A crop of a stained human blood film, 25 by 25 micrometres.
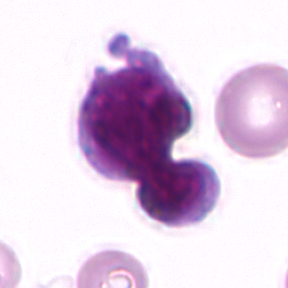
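Atypical promyelocyte in a stained smear of peripheral blood. The cell body stains a deep purple throughout, and across that dark body fine reddish-purple dots are scattered. Its lower part forms a rounded lobe, smaller than the upper part, while a small round bud sits on the top edge.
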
